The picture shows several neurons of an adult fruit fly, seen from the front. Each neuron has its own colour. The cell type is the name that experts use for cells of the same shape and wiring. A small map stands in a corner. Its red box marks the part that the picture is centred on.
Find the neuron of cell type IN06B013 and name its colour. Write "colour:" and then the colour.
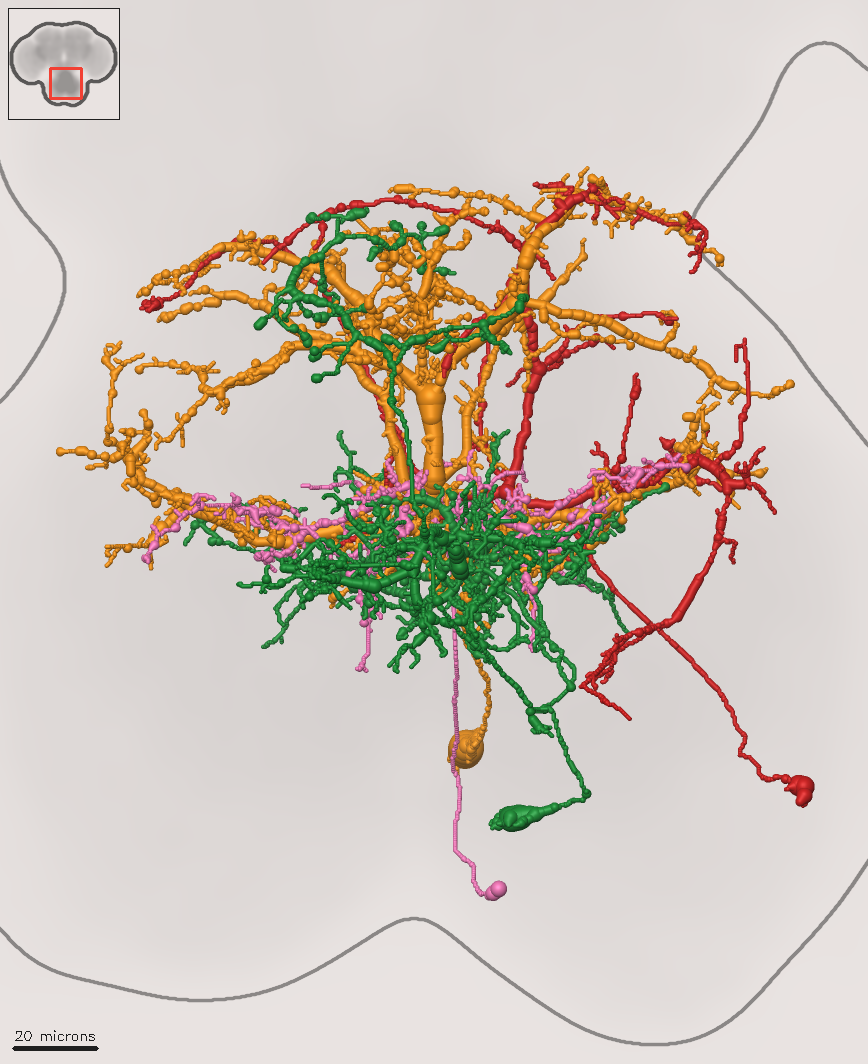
colour: orange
